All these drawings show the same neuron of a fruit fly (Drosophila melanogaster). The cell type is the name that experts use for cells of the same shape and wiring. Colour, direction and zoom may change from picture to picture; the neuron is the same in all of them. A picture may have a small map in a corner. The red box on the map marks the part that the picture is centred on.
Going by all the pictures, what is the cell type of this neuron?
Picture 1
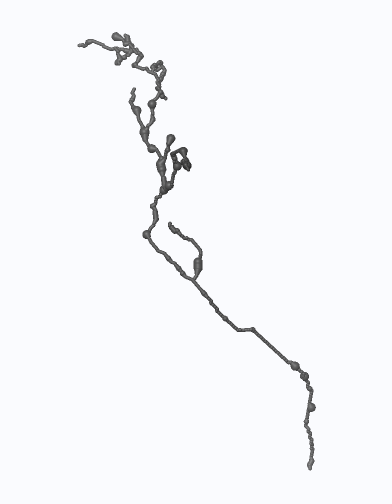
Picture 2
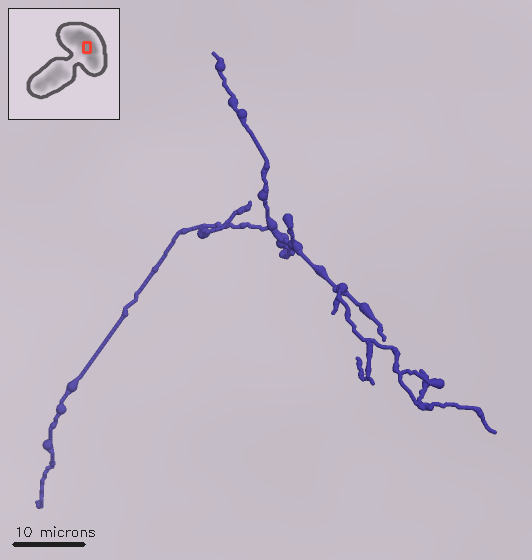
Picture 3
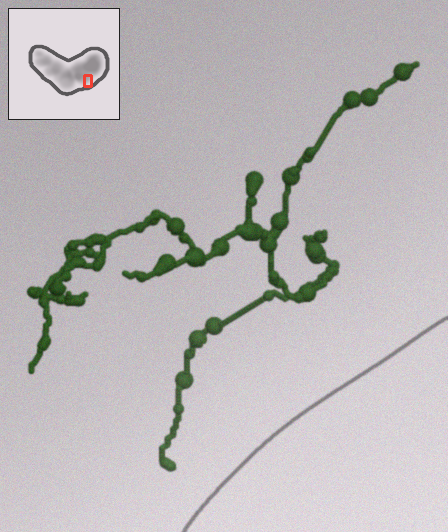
TPMN1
